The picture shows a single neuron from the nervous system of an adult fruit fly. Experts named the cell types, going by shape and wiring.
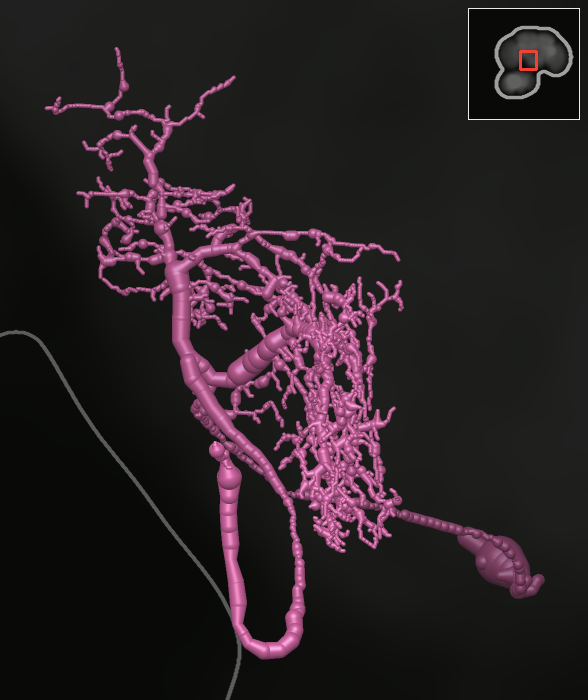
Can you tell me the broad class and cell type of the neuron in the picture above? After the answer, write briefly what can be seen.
It is a motor neuron of the brain. The cell type is GNG647. As drawn here it is about as wide as it is tall.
